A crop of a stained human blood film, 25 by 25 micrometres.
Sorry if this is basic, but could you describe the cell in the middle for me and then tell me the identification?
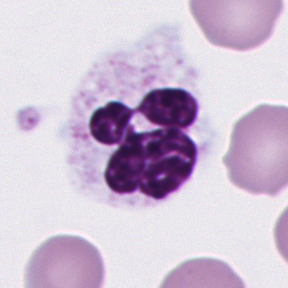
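Look first at the chromatin: it is dark purple and packed into dense clumps. Around it the cytoplasm is plentiful and very pale, with fine pink-red granules scattered through it. Notice, too, that the outline is irregular and its edge faint and poorly defined. This cell is a segmented neutrophil.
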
